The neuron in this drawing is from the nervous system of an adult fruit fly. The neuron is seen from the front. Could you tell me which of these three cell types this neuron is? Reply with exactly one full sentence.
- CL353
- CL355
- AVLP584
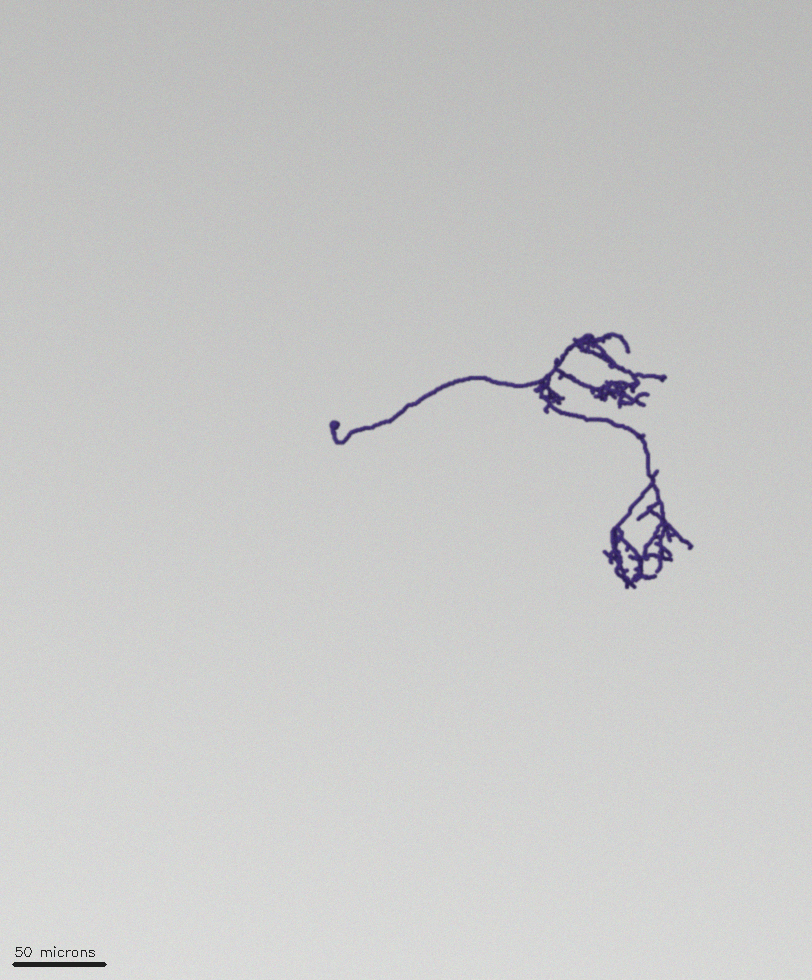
The cell type given to this neuron is AVLP584.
